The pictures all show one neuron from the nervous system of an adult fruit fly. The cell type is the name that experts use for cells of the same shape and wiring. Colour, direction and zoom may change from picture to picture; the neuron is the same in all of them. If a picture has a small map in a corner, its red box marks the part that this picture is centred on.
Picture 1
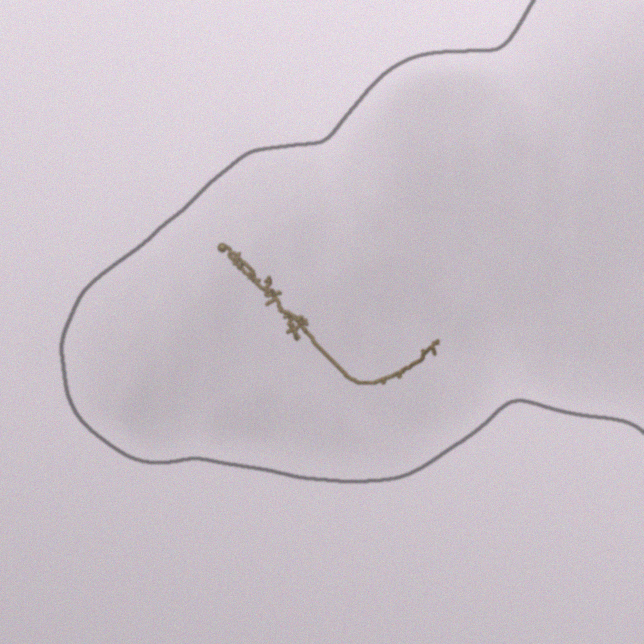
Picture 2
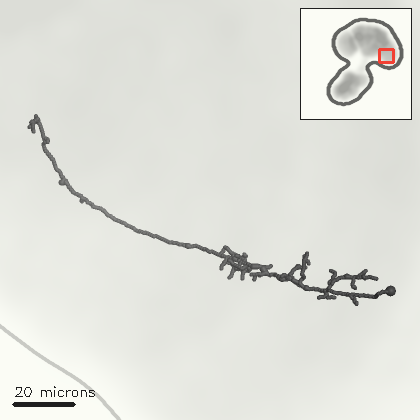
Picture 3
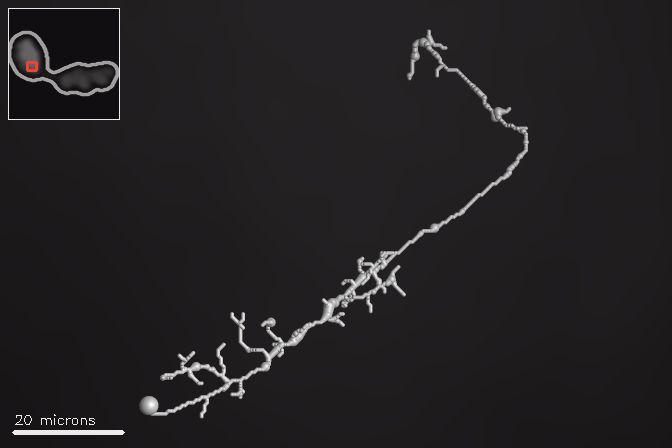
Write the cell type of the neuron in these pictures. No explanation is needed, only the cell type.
Tm12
